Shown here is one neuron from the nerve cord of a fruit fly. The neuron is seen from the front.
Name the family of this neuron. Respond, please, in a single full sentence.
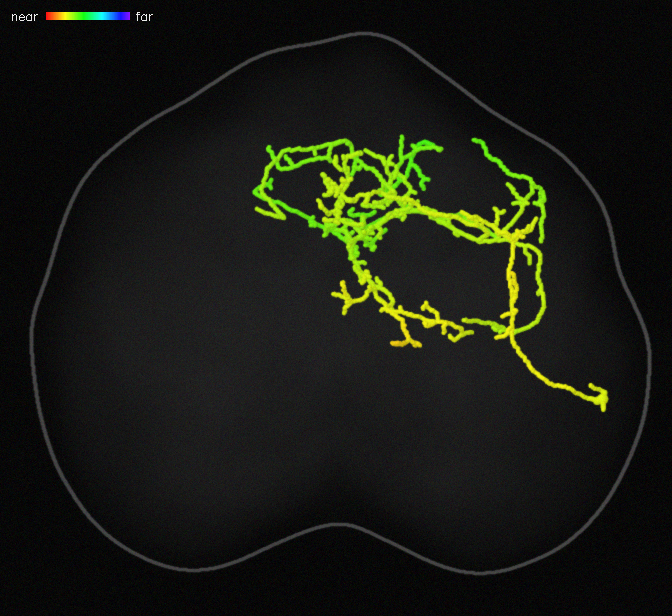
Family assignment for this neuron is hemilineage 03B.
